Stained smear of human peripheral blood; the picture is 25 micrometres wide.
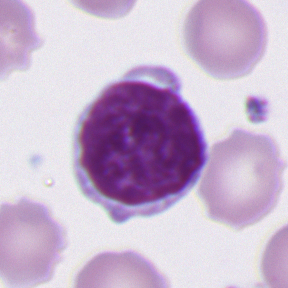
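Typical lymphocyte in a stained smear of human peripheral blood. The cell is about 14 by 12 micrometres, and its round nucleus, about 11 micrometres across, fills about 80% of the cell's area. The chromatin is dense and dark purple, clumped into coarse blocks separated by paler streaks. A narrow rim of very pale lavender-blue cytoplasm is widest at the top and lower left and thinnest on the right, where the nucleus nearly reaches the cell edge. No granules are visible in the cytoplasm.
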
